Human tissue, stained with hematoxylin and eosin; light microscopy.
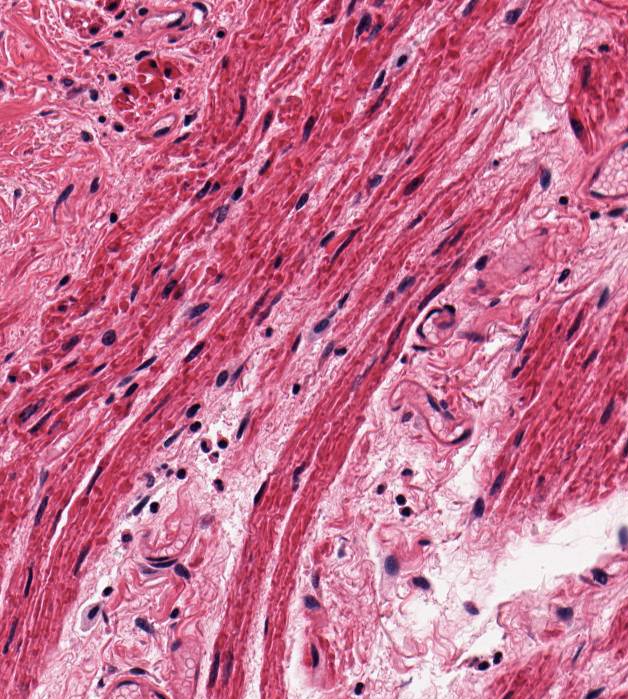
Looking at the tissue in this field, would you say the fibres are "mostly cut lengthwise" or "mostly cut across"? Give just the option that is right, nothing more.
Mostly cut lengthwise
